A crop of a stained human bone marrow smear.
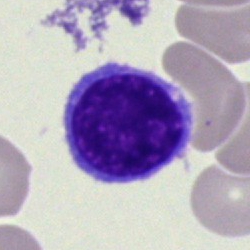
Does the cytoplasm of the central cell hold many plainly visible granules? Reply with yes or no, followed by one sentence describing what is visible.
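No. No granules are seen in the cytoplasm.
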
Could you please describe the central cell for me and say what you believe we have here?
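The cell has a round outline. Its chromatin is dark purple and clumped, with small paler patches. Cytoplasm of a deep blue forms only a thin rim around the nucleus. This is a lymphocyte.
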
